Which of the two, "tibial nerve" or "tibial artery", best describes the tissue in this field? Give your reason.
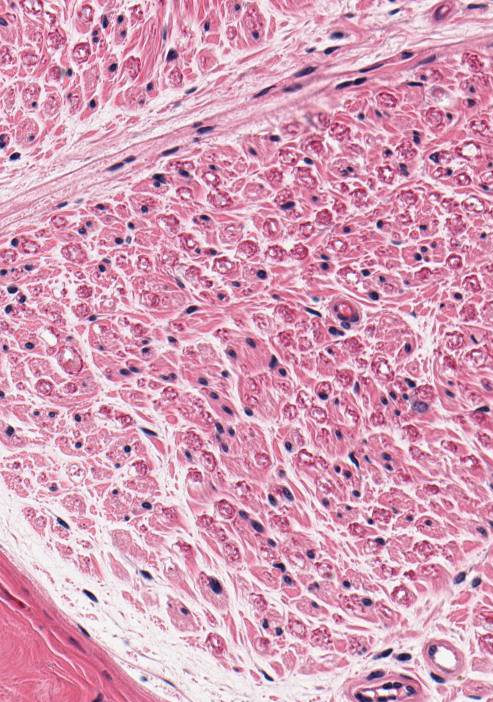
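This is tibial nerve.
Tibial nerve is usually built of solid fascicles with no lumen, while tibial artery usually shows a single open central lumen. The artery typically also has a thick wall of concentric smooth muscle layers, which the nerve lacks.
A band of layered pink fibres runs diagonally across the upper field, separating a large bundle below from a smaller bundle above. Small, dark, oval to elongated nuclei are scattered evenly among the rounded profiles.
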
